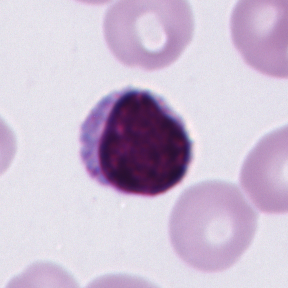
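Large granular lymphocyte in a stained smear of peripheral blood. Notice first the roughly round outline of the cell. Its nucleus is round too, though the left edge is slightly flattened, and it sits off-centre toward the right. Look closely: no nucleoli are visible.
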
